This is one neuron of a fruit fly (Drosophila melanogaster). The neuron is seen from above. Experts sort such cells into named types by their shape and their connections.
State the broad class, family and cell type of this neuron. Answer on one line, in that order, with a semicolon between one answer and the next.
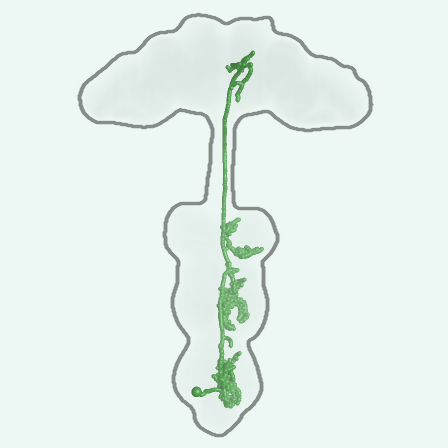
ascending neuron; hemilineage 09B; AN09B009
